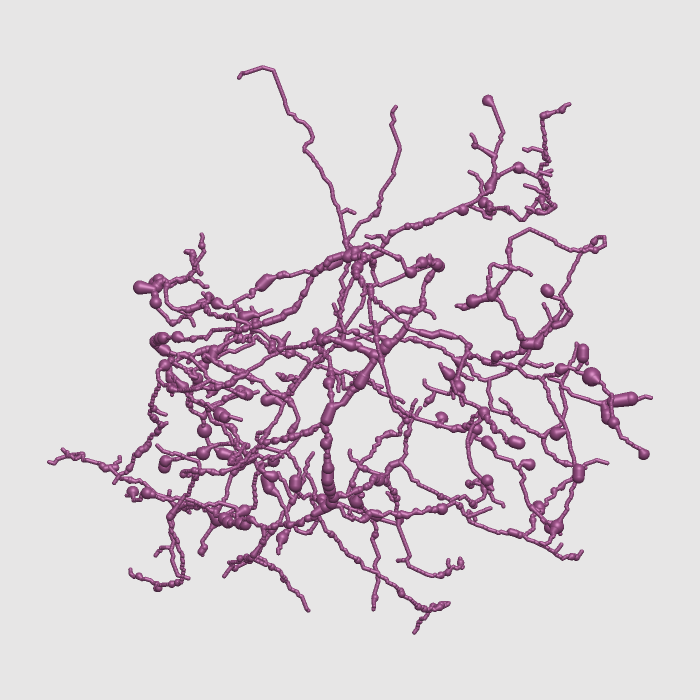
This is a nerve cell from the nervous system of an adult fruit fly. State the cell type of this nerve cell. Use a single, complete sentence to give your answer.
The nerve cell is a member of cell type SMP088.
